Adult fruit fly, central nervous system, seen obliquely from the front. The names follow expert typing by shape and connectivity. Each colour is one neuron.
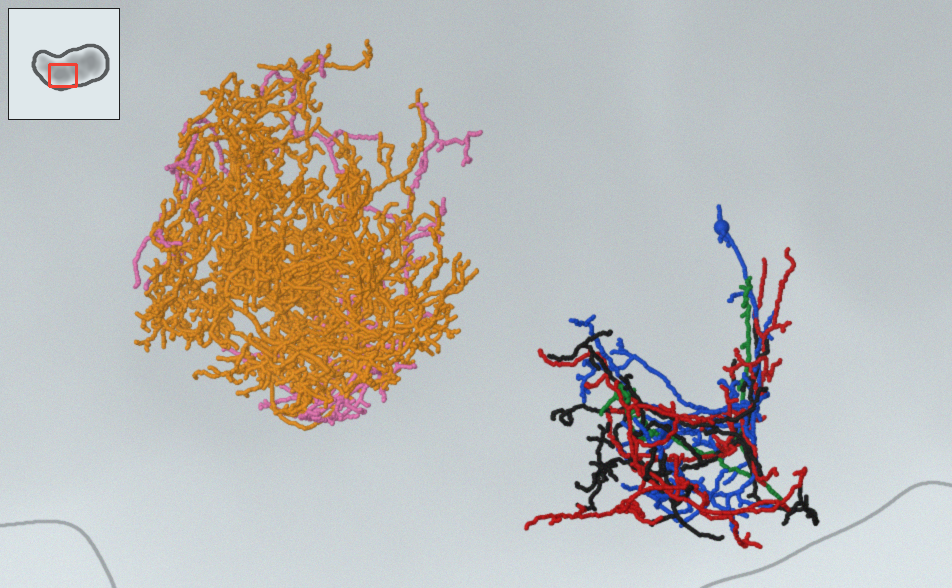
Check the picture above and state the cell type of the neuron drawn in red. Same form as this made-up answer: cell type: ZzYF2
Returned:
cell type: IN20A.22A083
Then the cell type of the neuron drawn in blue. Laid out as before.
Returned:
cell type: IN20A.22A076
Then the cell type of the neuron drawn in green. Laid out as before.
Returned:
cell type: SNpp39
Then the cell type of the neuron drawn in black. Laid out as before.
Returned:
cell type: IN20A.22A062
